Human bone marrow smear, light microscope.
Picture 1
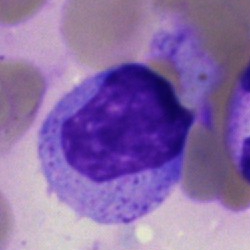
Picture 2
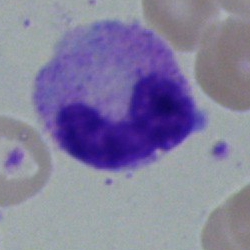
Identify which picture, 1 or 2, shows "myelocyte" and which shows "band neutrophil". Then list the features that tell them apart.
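You'll find the myelocyte in picture 1 and the band neutrophil in picture 2. In the band neutrophil the nucleus forms a band with its concave side facing up toward the cell centre; in the myelocyte it sits off-centre toward the upper right.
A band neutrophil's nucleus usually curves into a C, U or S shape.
Both nuclei stain dark purple and neither shows a nucleolus, but the band neutrophil's chromatin looks dense and clumped, while the myelocyte's is dense with a few small paler patches.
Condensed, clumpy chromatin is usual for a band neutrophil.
Next, the myelocyte's cytoplasm: it is pale bluish-lilac, with the widest rim on the lower left.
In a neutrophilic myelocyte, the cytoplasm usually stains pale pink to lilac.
The myelocyte's outline is roughly round; the band neutrophil's is too, but with a slightly fuzzy, uneven edge.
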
